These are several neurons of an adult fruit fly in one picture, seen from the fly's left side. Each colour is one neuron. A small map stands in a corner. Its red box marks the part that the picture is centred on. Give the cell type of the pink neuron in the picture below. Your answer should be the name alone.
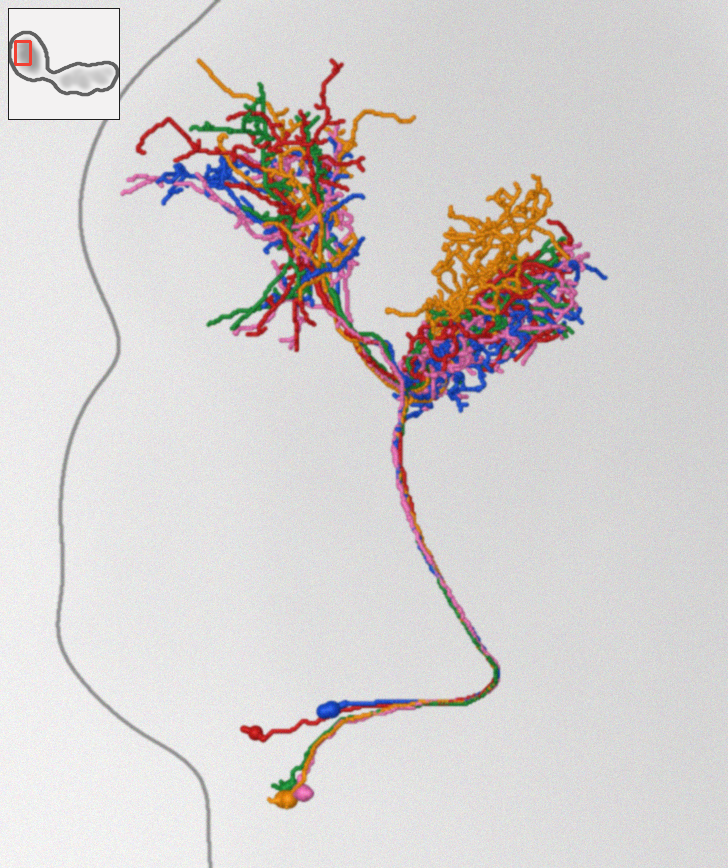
FB4D_c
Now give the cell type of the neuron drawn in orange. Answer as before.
FB5J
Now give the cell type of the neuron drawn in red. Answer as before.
FB4A_b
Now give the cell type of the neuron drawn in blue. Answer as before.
FB4D_a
